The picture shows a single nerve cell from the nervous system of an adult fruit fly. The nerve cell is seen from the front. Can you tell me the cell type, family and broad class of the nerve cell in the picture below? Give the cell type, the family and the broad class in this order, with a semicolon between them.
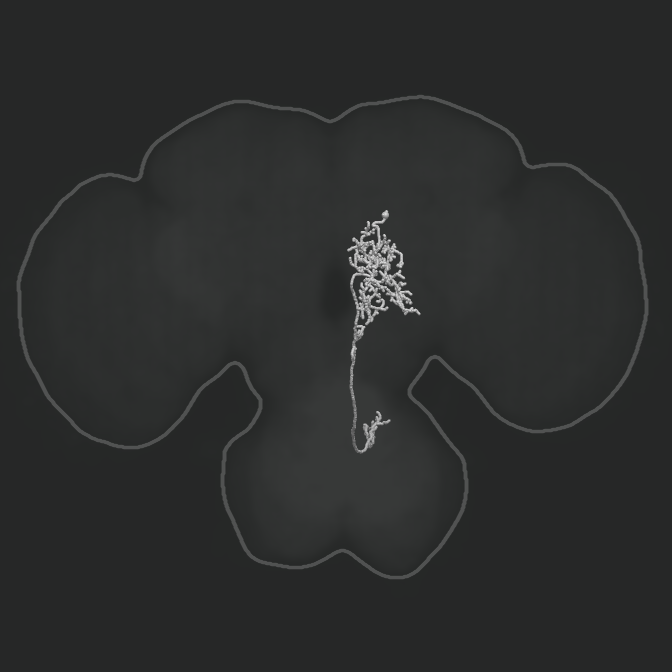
DNpe004; DNpe; descending neuron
